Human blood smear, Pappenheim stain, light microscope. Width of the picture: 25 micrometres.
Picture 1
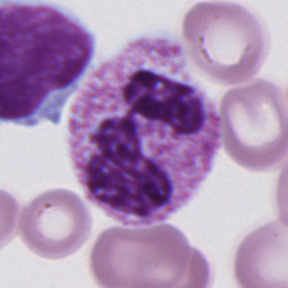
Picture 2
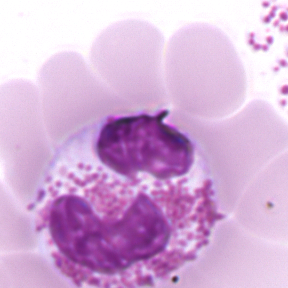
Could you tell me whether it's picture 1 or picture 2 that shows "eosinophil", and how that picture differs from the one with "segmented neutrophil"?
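The cell in picture 1 is a segmented neutrophil; the one in picture 2 is an eosinophil. Begin with the nuclei: in picture 2 the nucleus is divided into two separate lobes, an upper one and a larger lower one, both with dense, dark purple chromatin.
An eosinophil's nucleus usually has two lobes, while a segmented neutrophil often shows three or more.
In picture 1 the chromatin is dark purple and coarsely clumped, and no nucleoli are visible.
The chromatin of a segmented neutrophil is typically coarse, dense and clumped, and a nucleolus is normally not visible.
Next, the cytoplasm: in picture 2 it holds many coarse, round granules of similar size, pink-red and clearly lighter than the nucleus, crowding the lower half of the cell, while the pale cytoplasm around the upper lobe has few.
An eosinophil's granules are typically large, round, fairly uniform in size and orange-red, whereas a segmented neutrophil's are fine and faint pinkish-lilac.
In picture 1 the cytoplasm is plentiful and pale pink, with no vacuoles. That cell's outline is smooth and round to slightly oval, and part of another nucleated cell lies at the upper left edge of its picture.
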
